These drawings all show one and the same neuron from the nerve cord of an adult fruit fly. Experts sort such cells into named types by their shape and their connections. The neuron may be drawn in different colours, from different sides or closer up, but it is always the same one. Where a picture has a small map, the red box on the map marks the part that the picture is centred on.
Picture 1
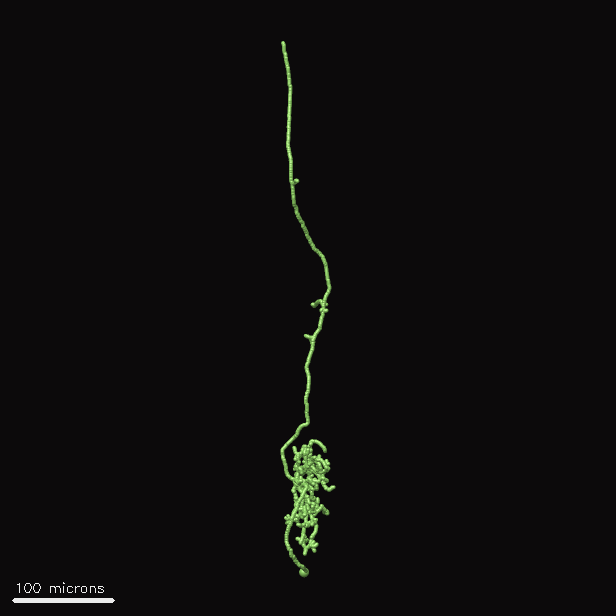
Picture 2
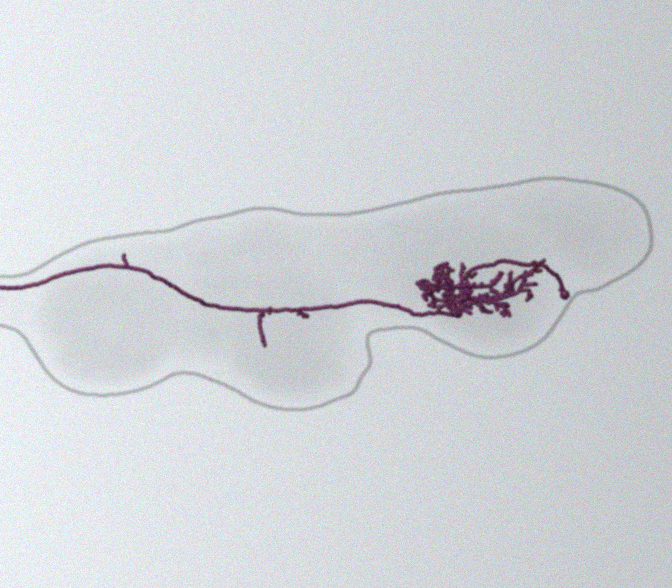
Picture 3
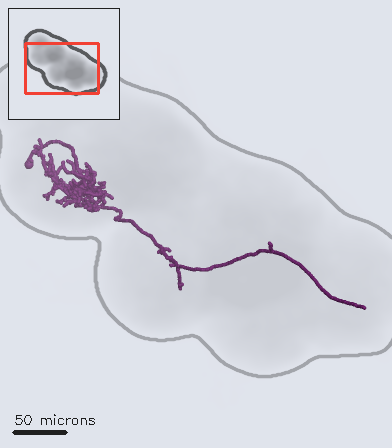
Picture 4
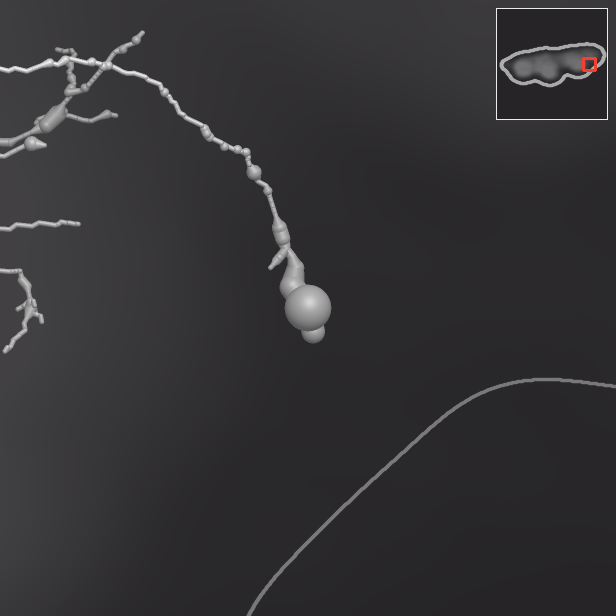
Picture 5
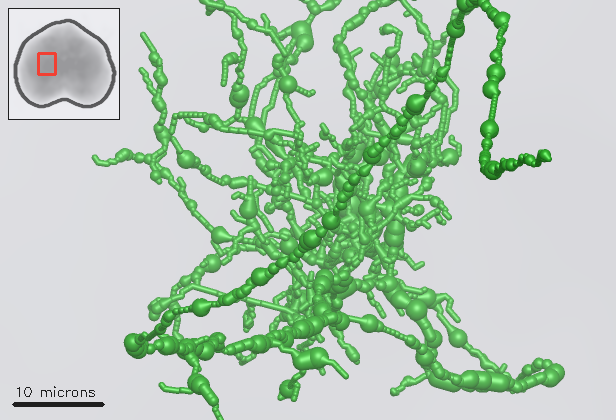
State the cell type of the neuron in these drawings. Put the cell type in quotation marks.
"AN04B023"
